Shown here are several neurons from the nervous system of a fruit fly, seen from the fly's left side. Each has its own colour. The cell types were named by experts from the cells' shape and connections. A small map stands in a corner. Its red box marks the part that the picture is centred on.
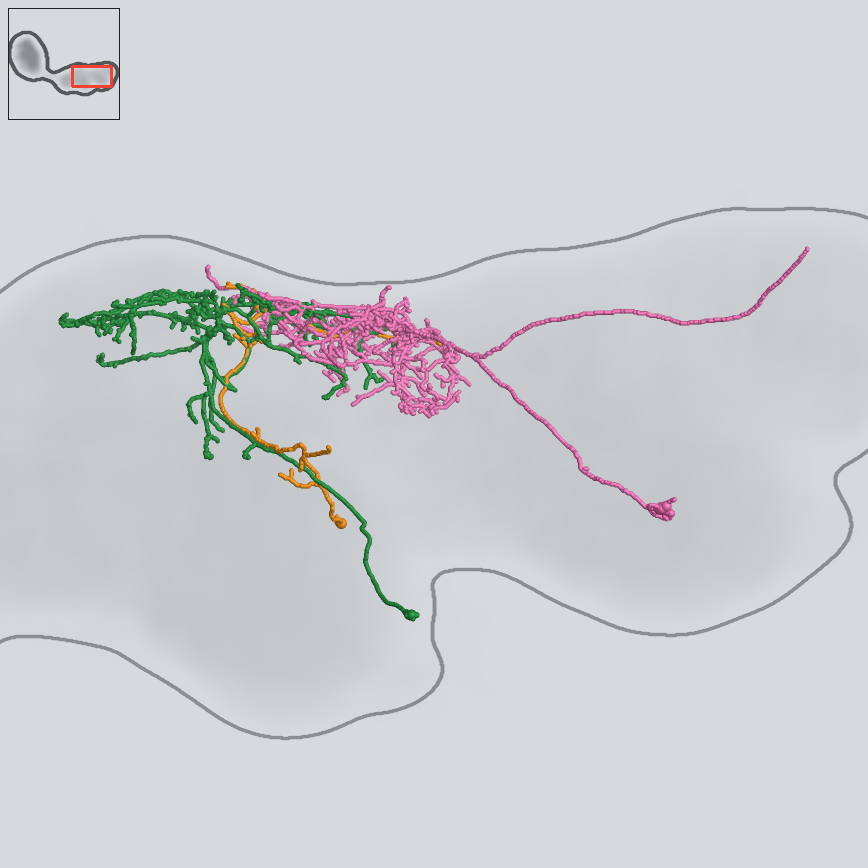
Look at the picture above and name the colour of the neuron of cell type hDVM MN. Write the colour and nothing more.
pink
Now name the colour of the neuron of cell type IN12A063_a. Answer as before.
orange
